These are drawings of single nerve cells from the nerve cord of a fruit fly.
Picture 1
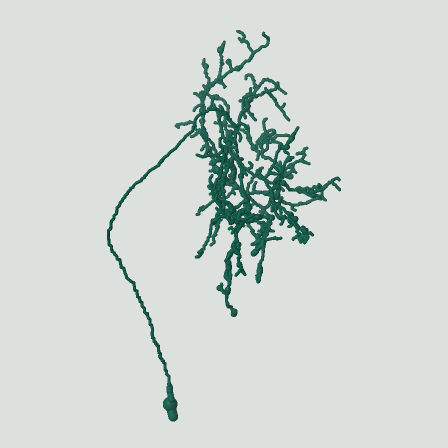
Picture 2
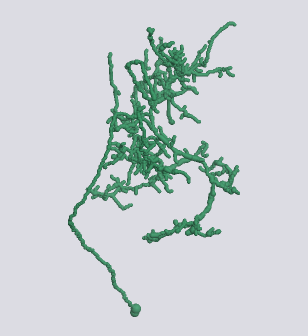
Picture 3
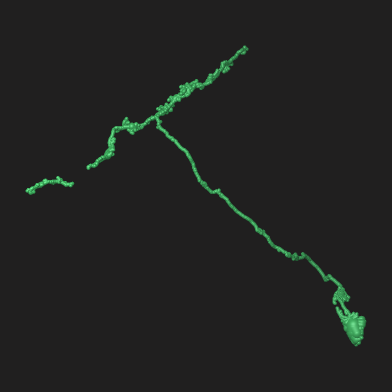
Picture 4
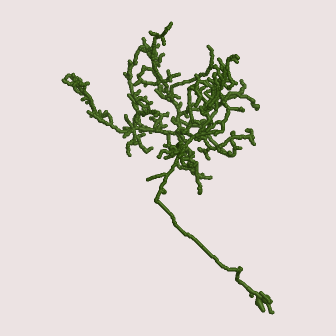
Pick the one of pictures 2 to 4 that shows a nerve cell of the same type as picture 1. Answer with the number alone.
4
